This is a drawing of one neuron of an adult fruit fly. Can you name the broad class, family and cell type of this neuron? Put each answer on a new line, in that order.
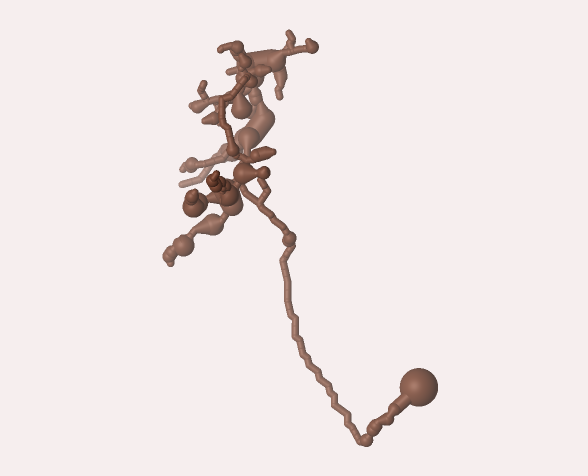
optic-lobe intrinsic neuron
T
T5a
